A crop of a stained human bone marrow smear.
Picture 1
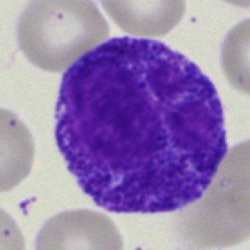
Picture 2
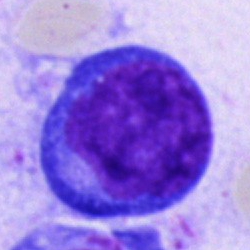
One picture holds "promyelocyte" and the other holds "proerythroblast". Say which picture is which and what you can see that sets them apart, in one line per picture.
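Picture 1 is a promyelocyte. Coarse dark purple granules crowd over the whole cell.
Picture 2 is a proerythroblast. No granules are seen in the cytoplasm.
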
